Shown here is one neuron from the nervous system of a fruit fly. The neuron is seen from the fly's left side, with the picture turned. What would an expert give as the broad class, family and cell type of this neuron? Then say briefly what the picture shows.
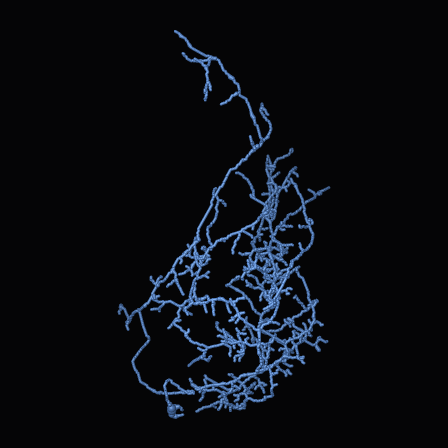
This is a central-brain intrinsic neuron. Its family is hemilineage VLPa1_lateral. Its cell type is AVLP303. Dozens of branch ends can be seen. In this view it is taller than it is wide.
